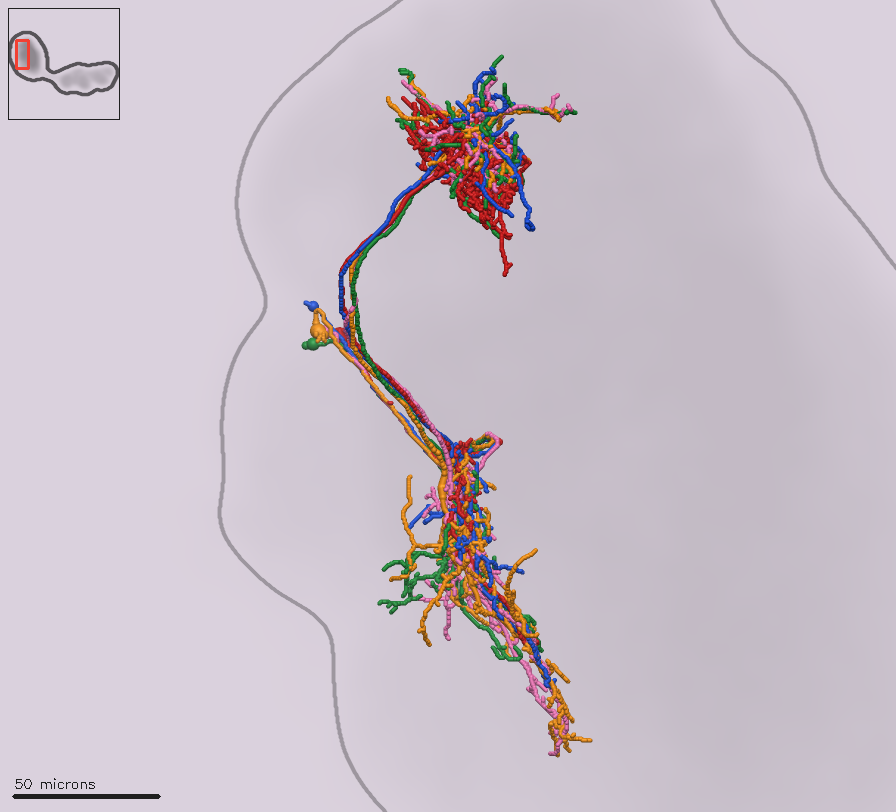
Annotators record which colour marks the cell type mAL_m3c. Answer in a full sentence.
The colour is blue.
